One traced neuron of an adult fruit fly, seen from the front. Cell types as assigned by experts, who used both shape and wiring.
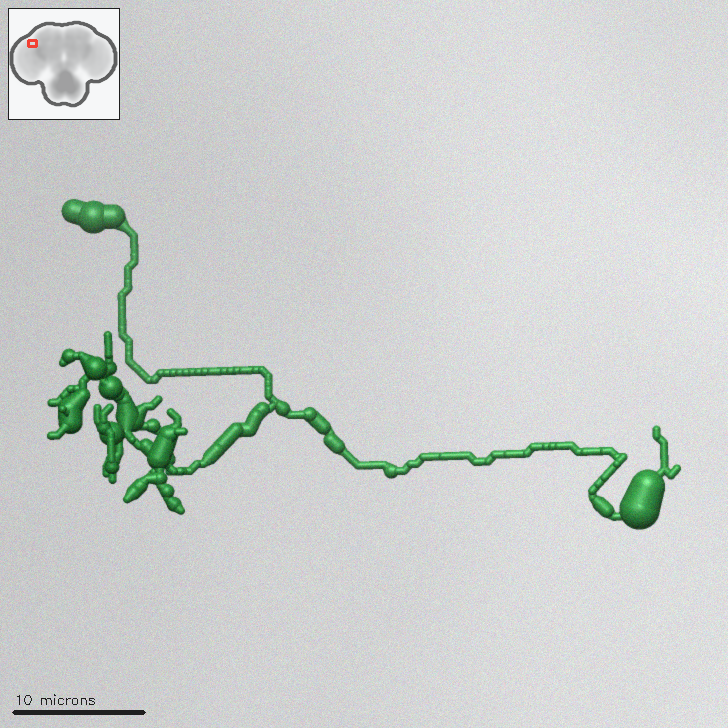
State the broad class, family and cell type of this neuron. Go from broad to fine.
optic-lobe intrinsic neuron; T; T3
